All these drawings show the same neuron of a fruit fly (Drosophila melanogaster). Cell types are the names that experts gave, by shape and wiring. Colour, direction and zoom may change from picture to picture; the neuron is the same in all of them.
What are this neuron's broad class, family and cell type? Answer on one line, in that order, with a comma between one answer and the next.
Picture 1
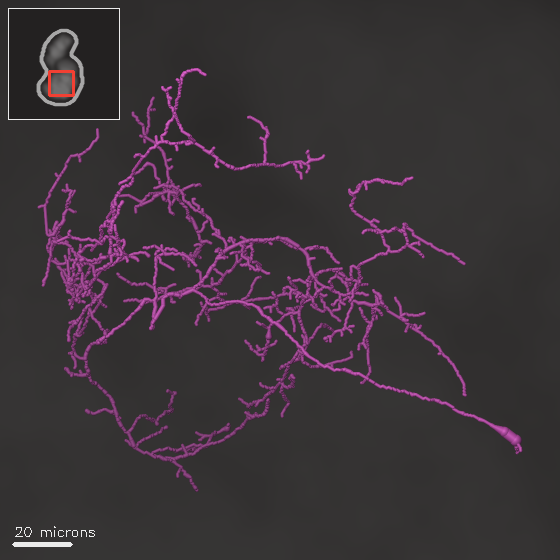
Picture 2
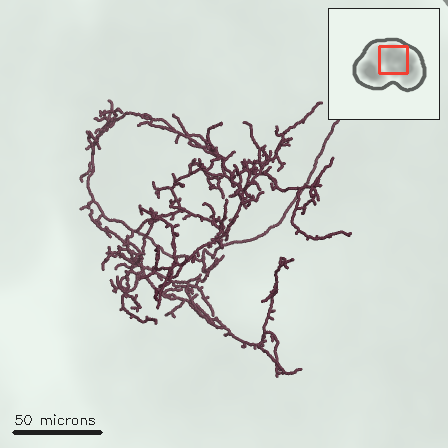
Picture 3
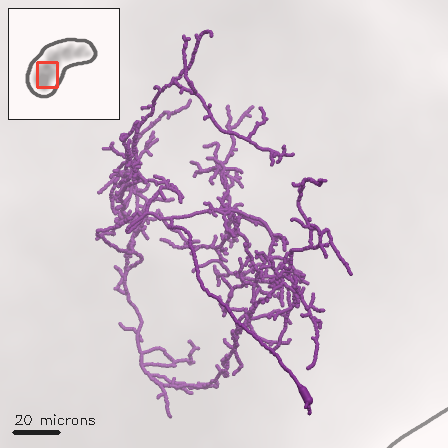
central-brain intrinsic neuron, hemilineage DM1_antero_ventral, PS115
